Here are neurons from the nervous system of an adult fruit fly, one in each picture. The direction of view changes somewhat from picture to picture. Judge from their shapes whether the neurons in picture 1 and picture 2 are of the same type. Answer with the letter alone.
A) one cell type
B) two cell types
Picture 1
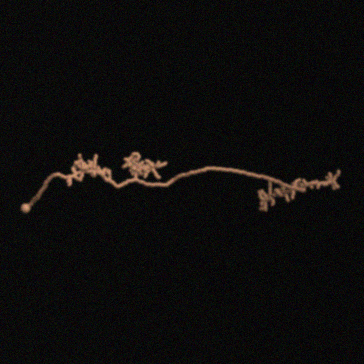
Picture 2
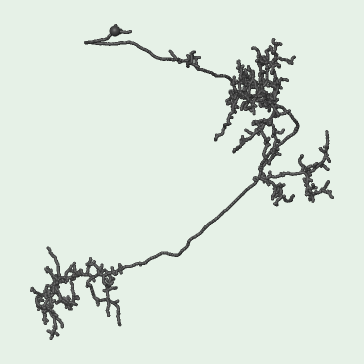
B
